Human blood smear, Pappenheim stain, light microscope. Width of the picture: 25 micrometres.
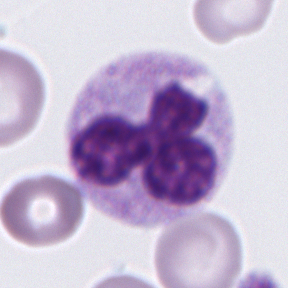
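Segmented neutrophil, nucleated cell at centre. Cell about 15 micrometres across. Nucleus three-lobed, filling about 50% of the cell's area; chromatin dark purple, coarsely clumped. Cytoplasm pale pinkish-lilac, with fine, faint lilac granules scattered evenly.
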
